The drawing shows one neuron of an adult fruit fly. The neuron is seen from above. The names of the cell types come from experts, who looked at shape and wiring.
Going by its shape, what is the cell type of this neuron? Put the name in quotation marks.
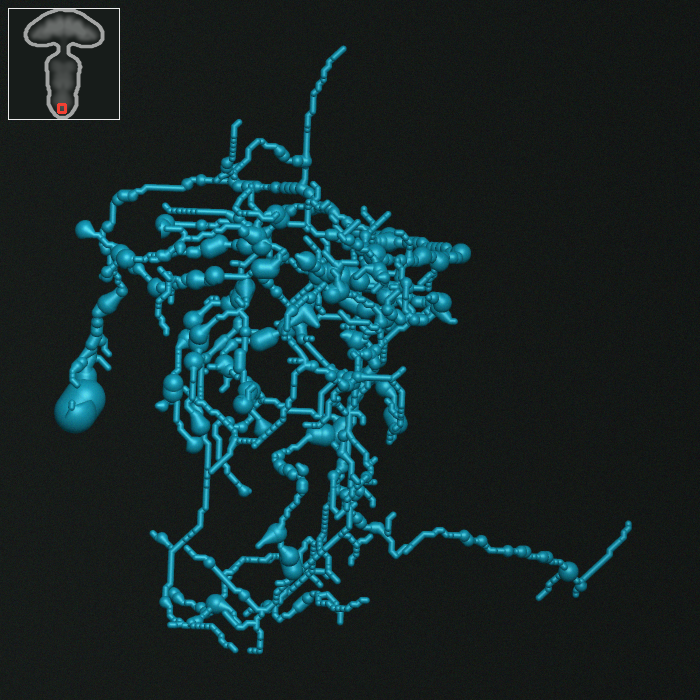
"IN02A030"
